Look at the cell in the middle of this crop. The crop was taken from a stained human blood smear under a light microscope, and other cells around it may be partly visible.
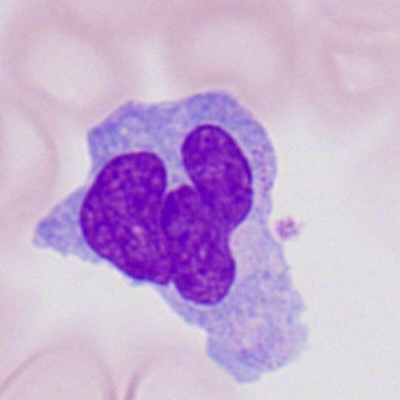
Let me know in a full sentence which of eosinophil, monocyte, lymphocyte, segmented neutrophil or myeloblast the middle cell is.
For this crop, the cell in the middle is a monocyte.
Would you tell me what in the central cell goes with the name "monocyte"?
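First, the cytoplasm: it is abundant and pale greyish-blue.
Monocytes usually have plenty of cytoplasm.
That abundance goes with the monocyte. Next, the chromatin is dark purple, mottled with small paler spots. Fine pinkish-purple granules lie scattered in the cytoplasm, easiest to see along the right side. Finally, the left edge of the cell draws out into a pointed projection.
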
